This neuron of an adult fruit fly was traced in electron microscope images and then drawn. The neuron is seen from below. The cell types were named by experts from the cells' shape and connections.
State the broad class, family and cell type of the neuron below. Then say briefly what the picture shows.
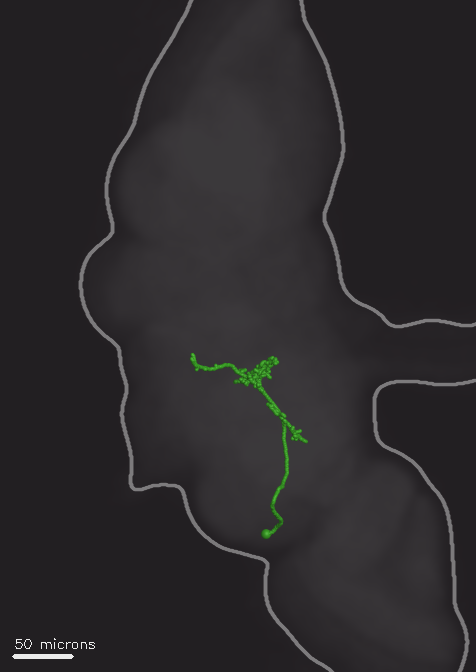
It is a central-brain intrinsic neuron. The family is hemilineage SIPa1_ventral. Its cell type is CB2262. It lies in the brain. The cell body can be seen at the bottom of the picture. From top to bottom in the picture it spans about 160 microns.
